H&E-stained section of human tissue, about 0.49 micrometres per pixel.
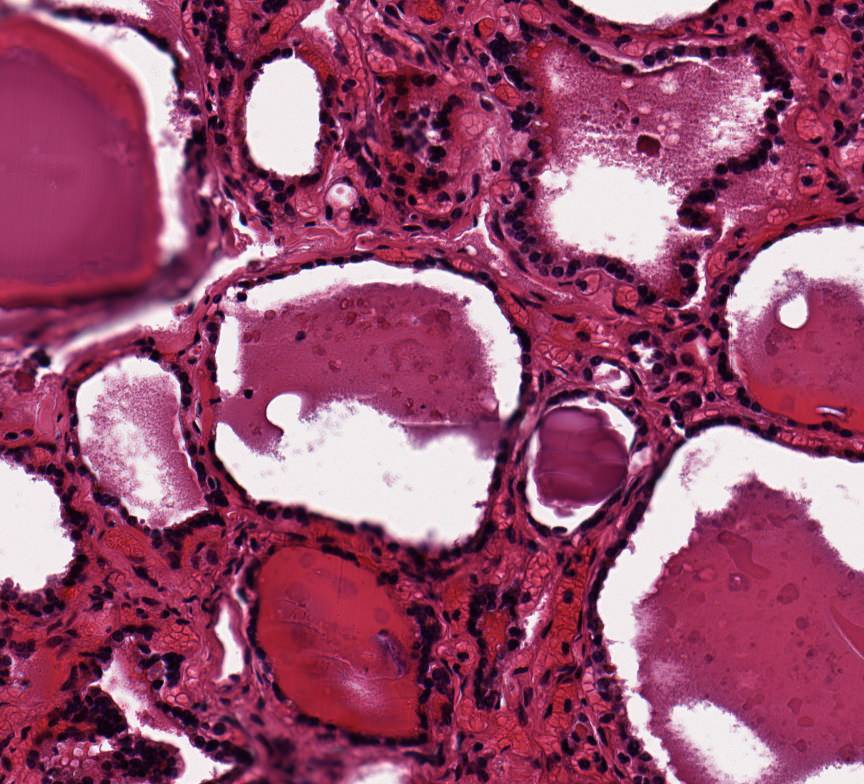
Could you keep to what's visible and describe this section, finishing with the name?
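Rounded follicles of widely varying size make up the field, each filled with pink colloid. A single layer of flattened to low cuboidal epithelial cells lines every follicle. Colloid is deep red in the follicles at lower centre and upper left, but paler purple-pink in most others. No papillary fronds project into the follicle lumens. This is thyroid.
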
